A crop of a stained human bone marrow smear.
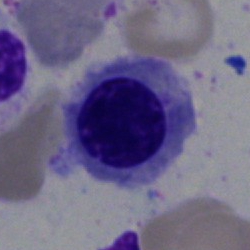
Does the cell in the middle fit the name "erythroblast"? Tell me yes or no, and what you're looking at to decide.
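Yes, erythroblast holds up. What settles it is the cytoplasm: a pale blue-lavender rim that runs all the way around the nucleus.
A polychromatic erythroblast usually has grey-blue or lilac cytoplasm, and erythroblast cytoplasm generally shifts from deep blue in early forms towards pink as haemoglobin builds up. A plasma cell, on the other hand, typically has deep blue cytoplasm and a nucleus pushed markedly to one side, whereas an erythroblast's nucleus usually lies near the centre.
So the pale tint, and a rim that surrounds the whole nucleus, both count against plasma cell. Apart from that, the chromatin is dense and dark purple, no nucleoli show, the cytoplasm has no distinct granules, and the outline is irregular and ruffled, with small projections most obvious on the lower left.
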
